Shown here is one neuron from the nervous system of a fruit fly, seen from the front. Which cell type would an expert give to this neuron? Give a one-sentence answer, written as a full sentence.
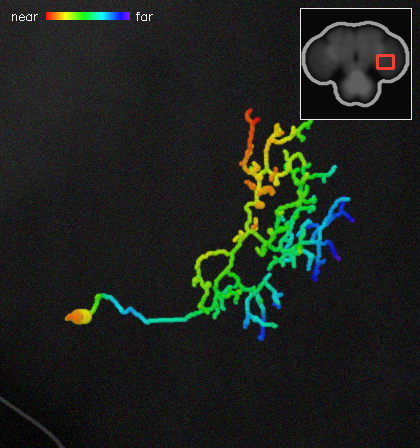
Among cell types, the one for this neuron is Cm11a.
